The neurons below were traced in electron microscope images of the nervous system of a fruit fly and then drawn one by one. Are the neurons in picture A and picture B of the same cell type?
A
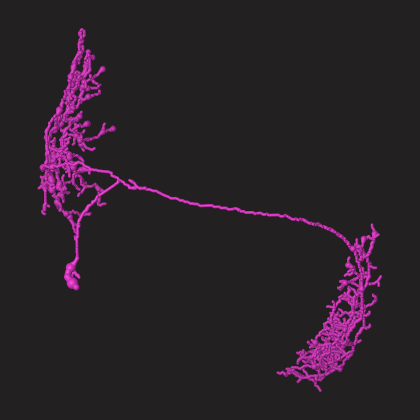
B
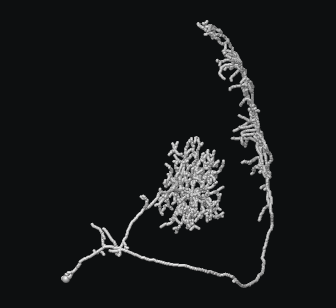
no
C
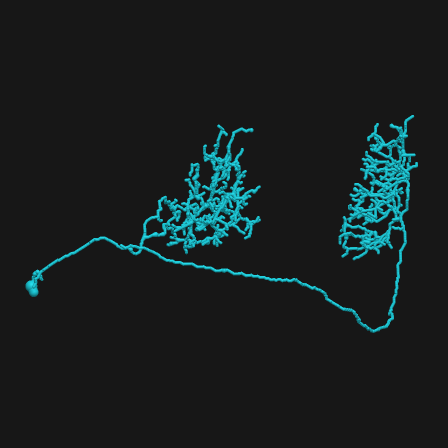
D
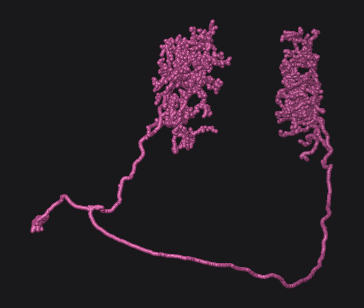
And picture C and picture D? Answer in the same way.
yes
